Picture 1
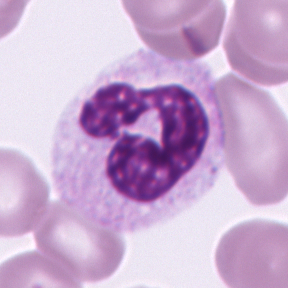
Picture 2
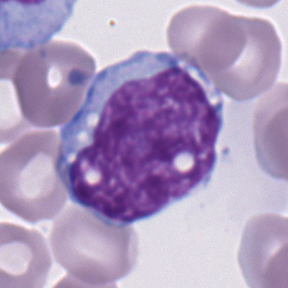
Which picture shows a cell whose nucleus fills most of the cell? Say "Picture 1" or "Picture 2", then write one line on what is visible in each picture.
Picture 2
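In picture 1: The cytoplasm is plentiful and pale pinkish-lilac.
In picture 2: The nucleus fills most of the cell and lies offset toward the lower right.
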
